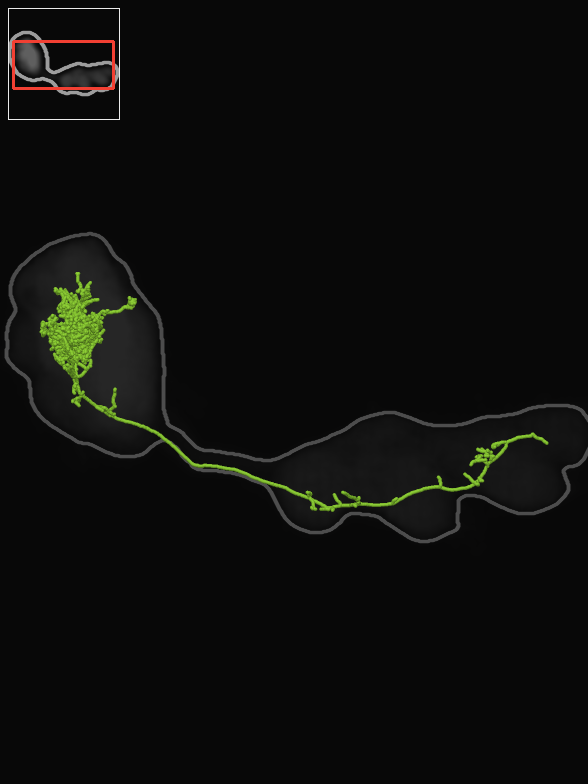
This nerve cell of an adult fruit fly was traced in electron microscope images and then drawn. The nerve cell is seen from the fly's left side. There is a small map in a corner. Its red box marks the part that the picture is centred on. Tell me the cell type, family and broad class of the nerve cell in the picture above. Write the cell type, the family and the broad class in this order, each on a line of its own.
DNpe052
hemilineage SMPpv2_ventral
descending neuron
